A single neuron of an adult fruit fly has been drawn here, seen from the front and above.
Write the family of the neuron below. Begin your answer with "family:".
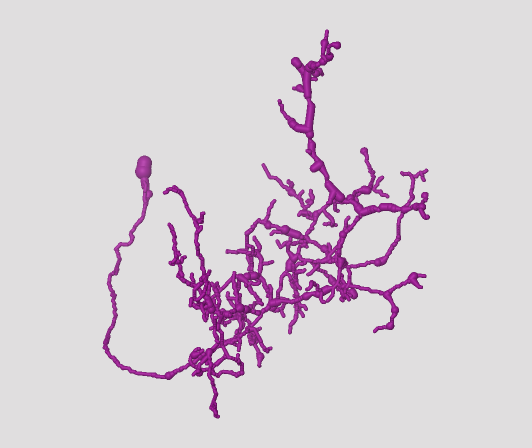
family: hemilineage 13B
